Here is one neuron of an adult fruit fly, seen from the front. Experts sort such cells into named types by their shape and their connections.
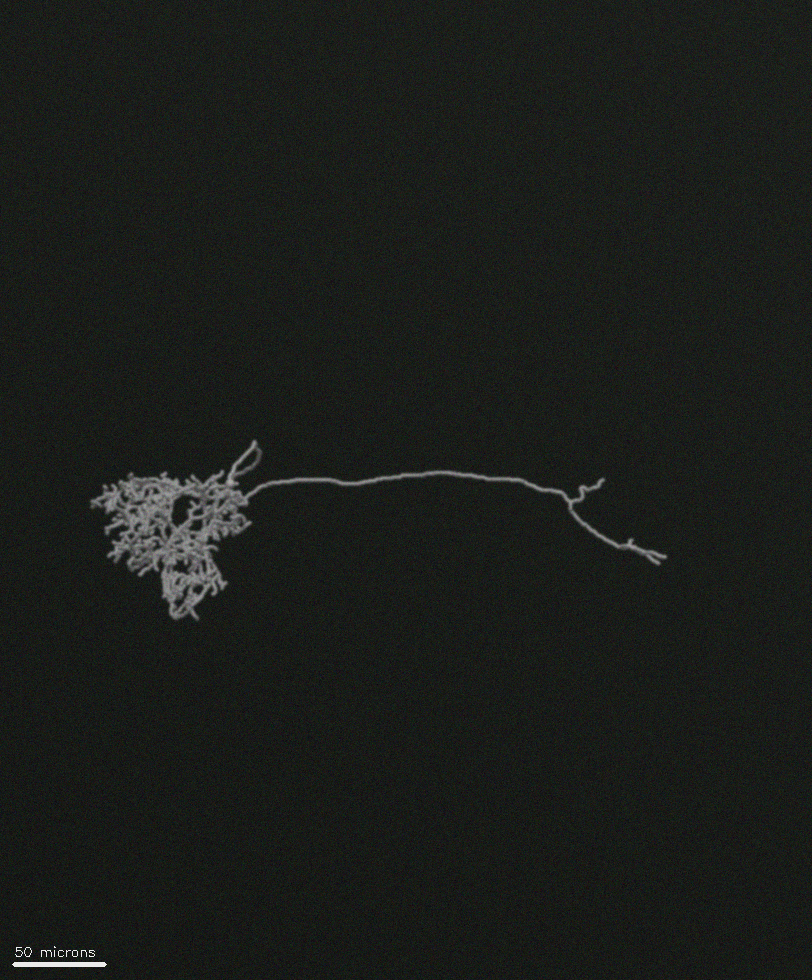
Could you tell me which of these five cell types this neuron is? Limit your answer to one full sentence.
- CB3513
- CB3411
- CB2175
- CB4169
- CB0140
The single neuron here is of type CB3513.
